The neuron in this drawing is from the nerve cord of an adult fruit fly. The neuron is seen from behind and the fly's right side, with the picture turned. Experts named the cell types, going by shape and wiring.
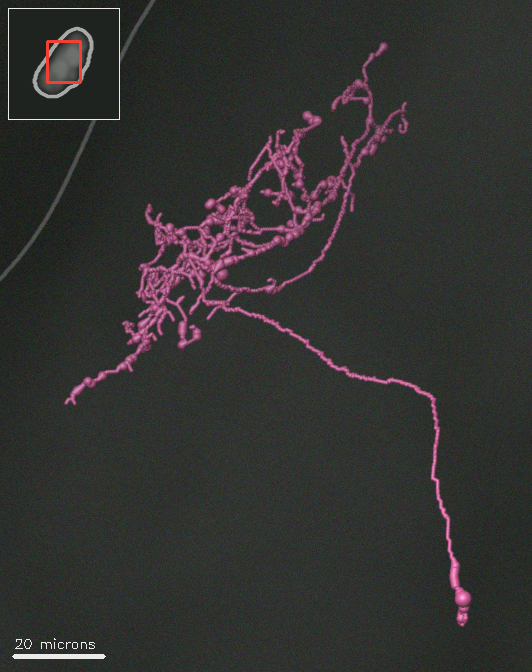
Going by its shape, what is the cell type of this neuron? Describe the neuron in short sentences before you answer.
By the scale bar it is about 130 microns tall in this view. The picture shows dozens of branch ends. This is a nerve-cord intrinsic neuron. The cell type is IN16B059.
